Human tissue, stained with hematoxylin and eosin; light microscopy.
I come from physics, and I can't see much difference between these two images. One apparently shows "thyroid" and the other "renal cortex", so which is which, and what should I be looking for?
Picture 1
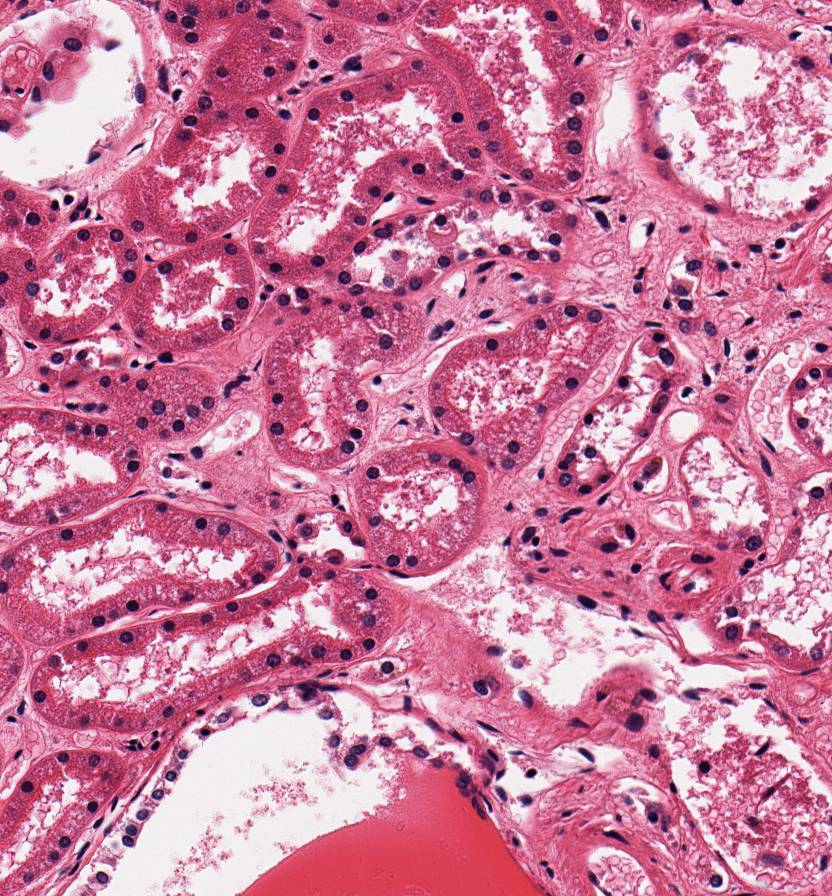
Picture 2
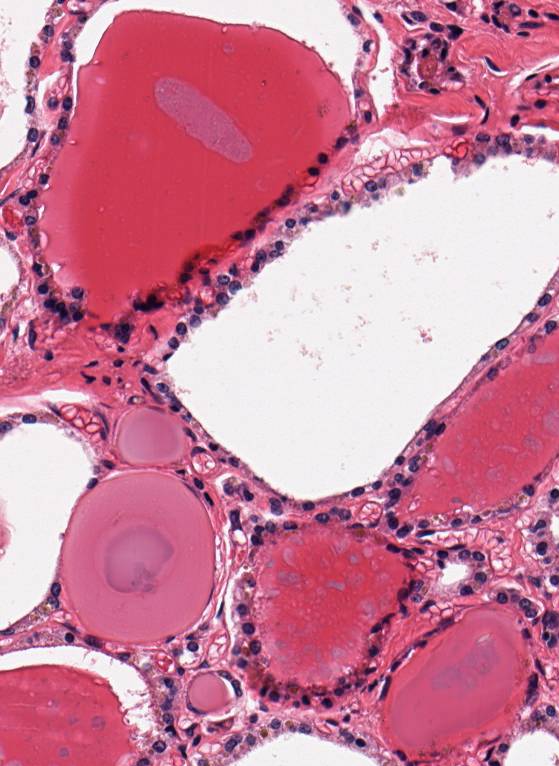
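The first picture is renal cortex; the second is thyroid. Each is lined by a single cell layer: cuboidal to low columnar cells with round, dark nuclei in the tubules of renal cortex, flattened to low cuboidal cells in the follicles of thyroid. Most tubule lining cells have abundant, granular, deeply eosinophilic cytoplasm. The renal cortex tubules have irregular lumens, most holding pale pink flocculent granular material; thyroid follicles, round to oval and of widely varying size, are closely packed across the whole field, most containing homogeneous pink colloid. Fine golden-brown pigment granules are scattered among the cells around the thyroid follicles.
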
